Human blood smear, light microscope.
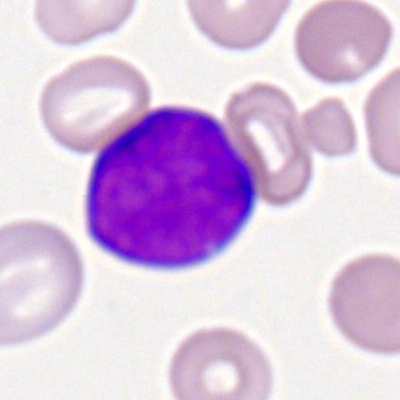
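Myeloblast, central cell, stained human blood smear. Outline roughly round, with a few slightly flattened sides. Chromatin dense and dark purple, mottled with coarse lighter patches. Cytoplasm no more than a very thin, deep blue rim around the nucleus.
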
